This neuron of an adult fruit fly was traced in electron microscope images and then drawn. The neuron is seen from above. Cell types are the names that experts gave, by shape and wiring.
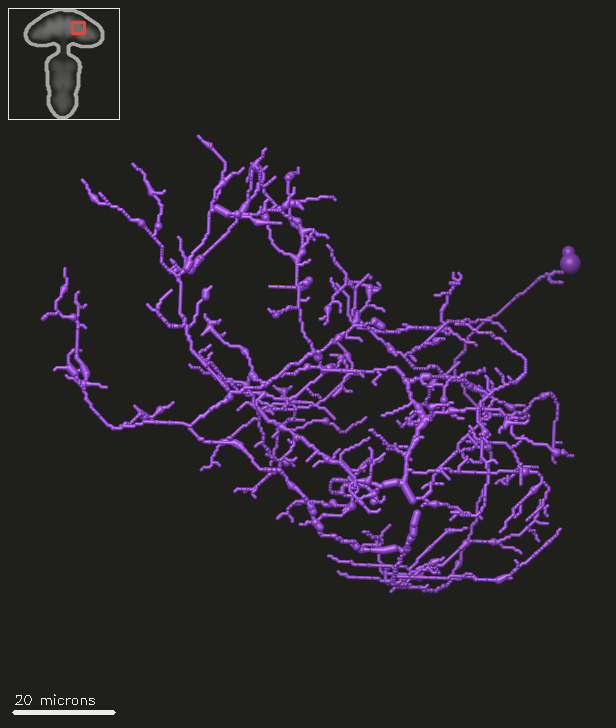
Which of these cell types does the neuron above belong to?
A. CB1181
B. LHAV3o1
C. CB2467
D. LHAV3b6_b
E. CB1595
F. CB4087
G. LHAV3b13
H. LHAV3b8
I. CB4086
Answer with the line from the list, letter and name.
G. LHAV3b13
